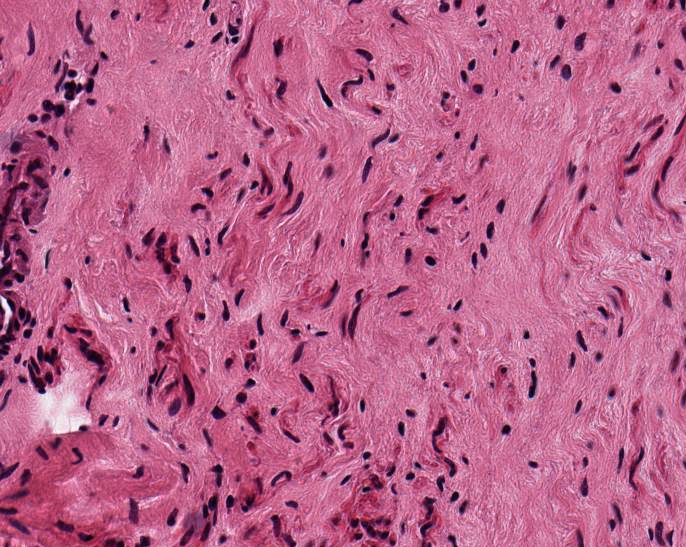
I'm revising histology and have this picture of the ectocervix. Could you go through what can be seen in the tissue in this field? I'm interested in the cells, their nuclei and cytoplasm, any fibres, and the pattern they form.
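Collagen fibres run in wavy, undulating strands rather than straight parallel bundles. Most nuclei are thin, dark and spindle-shaped, many of them curved or wavy. They are sparse and fairly evenly spread, with much pink matrix between them. Along the left edge of the field lie small vessels with clustered dark nuclei.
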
